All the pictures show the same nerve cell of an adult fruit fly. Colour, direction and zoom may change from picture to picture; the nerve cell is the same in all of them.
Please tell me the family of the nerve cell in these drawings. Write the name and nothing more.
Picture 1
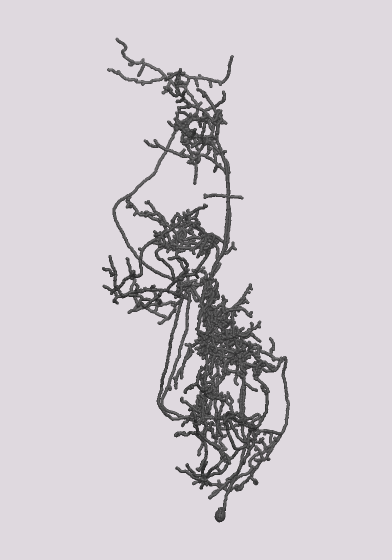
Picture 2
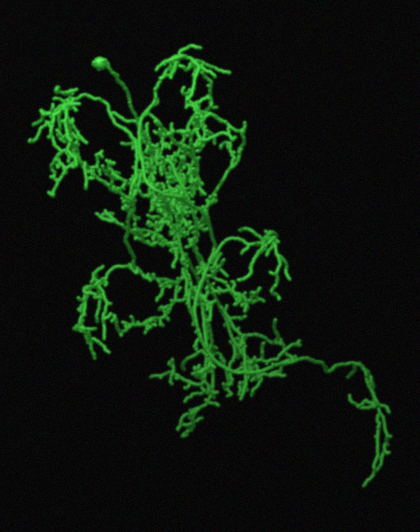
hemilineage 00A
